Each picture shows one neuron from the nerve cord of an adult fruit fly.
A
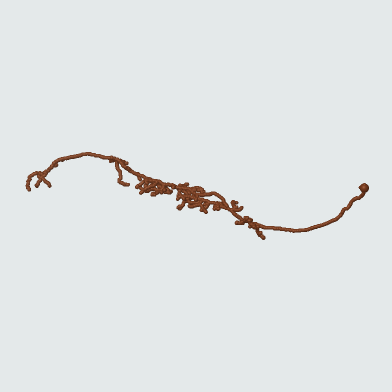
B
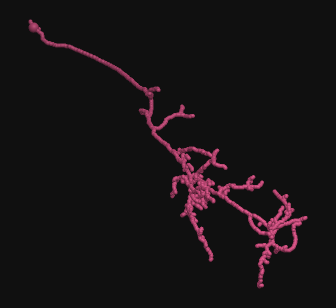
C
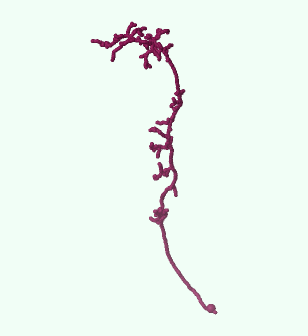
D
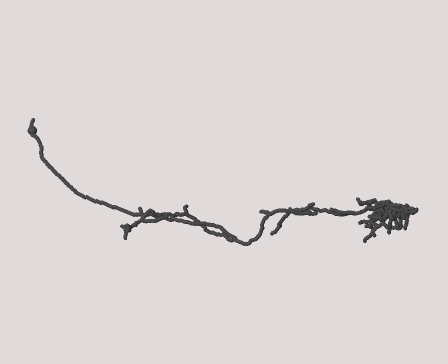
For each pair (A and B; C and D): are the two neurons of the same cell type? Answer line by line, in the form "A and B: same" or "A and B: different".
A and B: different
C and D: same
